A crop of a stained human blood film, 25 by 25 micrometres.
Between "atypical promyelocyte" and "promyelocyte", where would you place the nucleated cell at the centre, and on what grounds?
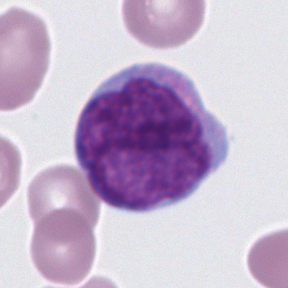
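This is an atypical promyelocyte: its nuclear outline is irregular, with shallow notches along the upper edge.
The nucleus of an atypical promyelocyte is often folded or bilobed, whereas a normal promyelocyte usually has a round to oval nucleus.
The notched outline here departs from that round to oval shape. The cell is about 13 micrometres across; the nucleus, about 12 micrometres across, fills about 80% of its area. Chromatin is granular with scattered darker clumps; the pale blue cytoplasm forms a small rounded bulge on the right side.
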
